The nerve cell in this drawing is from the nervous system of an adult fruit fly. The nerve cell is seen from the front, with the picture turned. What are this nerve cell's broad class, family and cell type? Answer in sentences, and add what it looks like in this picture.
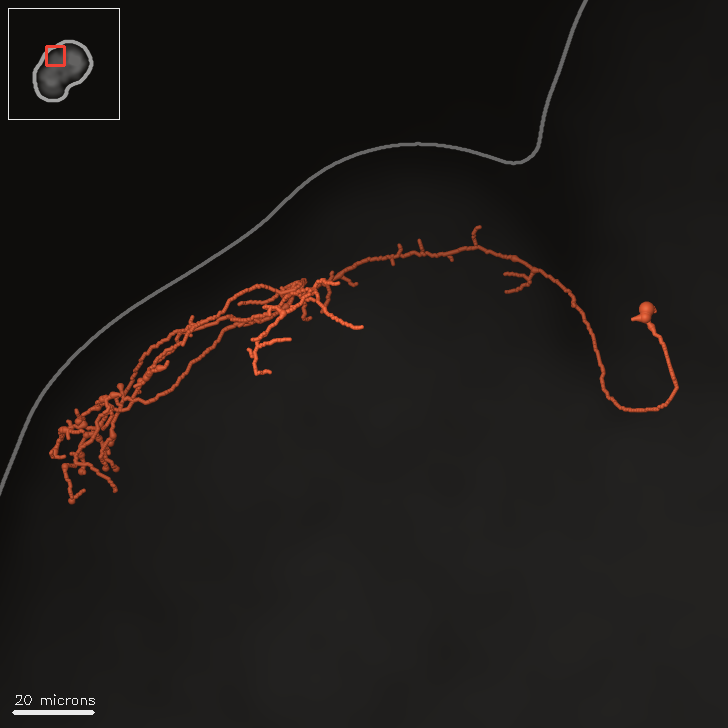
This is a central-brain intrinsic neuron. Its family is hemilineage LHa3. Its cell type is CB4087. The cell body can be seen on the right of the picture. By the scale bar it is about 160 microns wide in this view. Dozens of branch ends can be seen.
